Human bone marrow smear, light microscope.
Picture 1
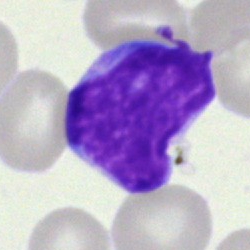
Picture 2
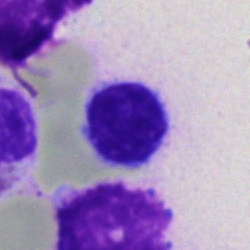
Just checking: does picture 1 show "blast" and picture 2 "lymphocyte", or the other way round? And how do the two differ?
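Picture 1 shows a blast, and picture 2 shows a lymphocyte. The blast has an irregular, angular outline with a notch cut into its lower right side, whereas the lymphocyte is round. Small bleb-like projections stand out from the blast's upper right edge. In both cells the nucleus fills almost the whole cell. No distinct granules are seen in the blast's cytoplasm, while the lymphocyte shows only a very thin rim of cytoplasm at its edge. The lymphocyte's chromatin is dense and stains deep purple.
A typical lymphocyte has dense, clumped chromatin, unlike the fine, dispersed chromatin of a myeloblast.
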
